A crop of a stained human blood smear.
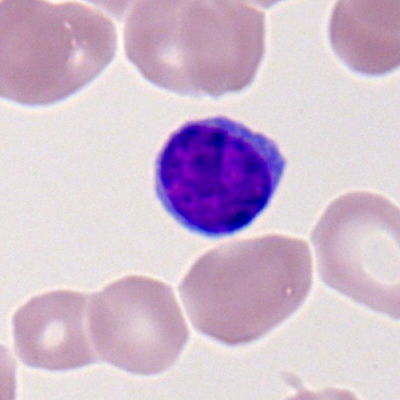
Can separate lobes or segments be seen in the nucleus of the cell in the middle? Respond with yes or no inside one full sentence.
No, rather than lobes, the nucleus is one compact round, oval or kidney-shaped mass.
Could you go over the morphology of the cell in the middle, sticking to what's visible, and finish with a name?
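You'll see dense, coarsely clumped chromatin, stained deep purple. The cytoplasm is a scant rim of pale blue, widest on the upper right side of the cell, and no granules are seen in it. It is a lymphocyte.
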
